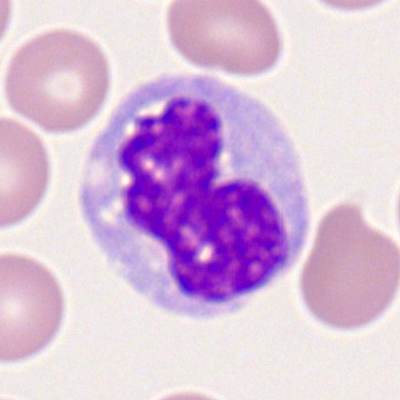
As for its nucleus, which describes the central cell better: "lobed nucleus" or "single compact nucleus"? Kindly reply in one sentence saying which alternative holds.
This cell has a nucleus made up of distinct lobes.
